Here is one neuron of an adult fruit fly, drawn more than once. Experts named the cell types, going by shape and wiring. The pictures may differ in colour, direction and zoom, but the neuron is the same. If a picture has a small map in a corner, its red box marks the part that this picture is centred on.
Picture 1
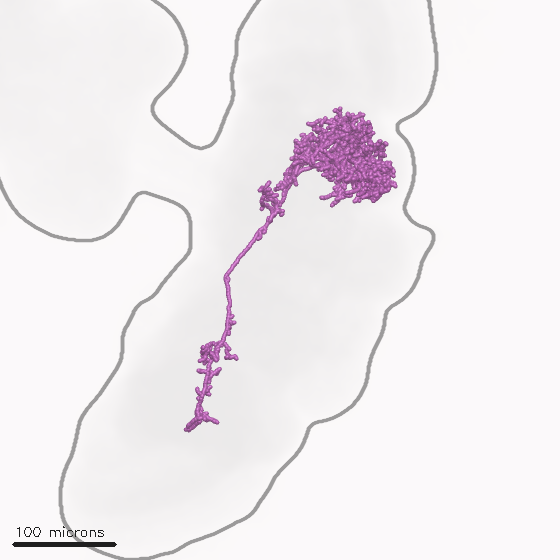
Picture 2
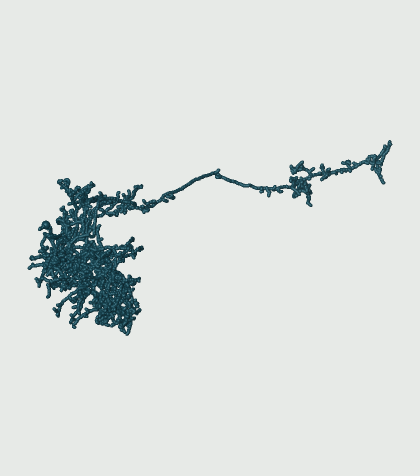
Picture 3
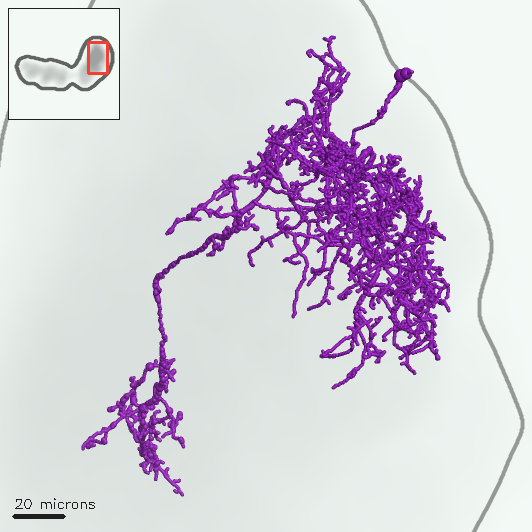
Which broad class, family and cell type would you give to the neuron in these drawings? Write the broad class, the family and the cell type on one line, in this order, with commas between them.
central-brain intrinsic neuron, hemilineage VLPl2_medial, AVLP433_b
